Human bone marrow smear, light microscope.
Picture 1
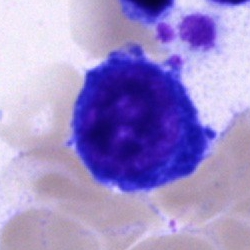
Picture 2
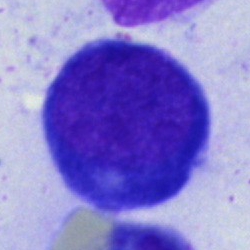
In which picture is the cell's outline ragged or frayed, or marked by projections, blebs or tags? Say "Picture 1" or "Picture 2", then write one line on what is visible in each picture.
Picture 1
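What picture 1 shows: Small blunt bumps project from the upper and right edges of the cell.
What picture 2 shows: The cell has a round, smooth outline.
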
